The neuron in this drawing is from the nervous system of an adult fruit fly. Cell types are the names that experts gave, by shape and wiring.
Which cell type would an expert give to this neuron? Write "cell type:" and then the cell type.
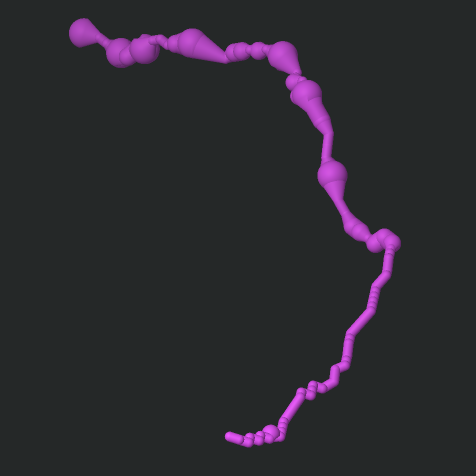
cell type: SNta21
